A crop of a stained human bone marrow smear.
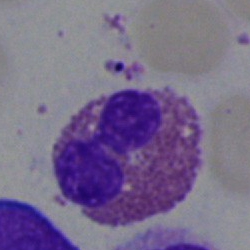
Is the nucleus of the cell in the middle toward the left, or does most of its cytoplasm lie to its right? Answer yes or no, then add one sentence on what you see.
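Yes. The cytoplasm is widest on the right side of the cell.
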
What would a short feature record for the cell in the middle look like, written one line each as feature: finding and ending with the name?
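Outline: round.
Nucleoli: none visible in the nucleus.
Cytoplasm: packed with coarse granules.
Granule colour: pinkish-purple.
Cell: eosinophil.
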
